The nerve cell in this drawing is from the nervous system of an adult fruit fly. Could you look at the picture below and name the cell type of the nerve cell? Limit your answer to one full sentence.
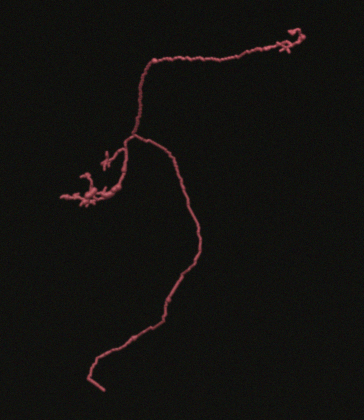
Regarding its cell type, the nerve cell is ORN_DL5.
